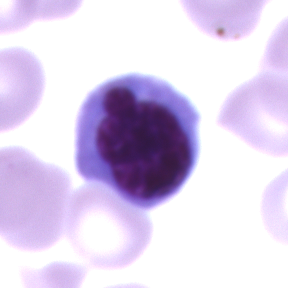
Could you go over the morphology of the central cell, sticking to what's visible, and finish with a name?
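Off-centre, toward the lower right, lies the nucleus, its chromatin dark purple and coarsely clumped. A moderate rim of cytoplasm, widest on the left side, shows no visible granules. The cell is a normoblast.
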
